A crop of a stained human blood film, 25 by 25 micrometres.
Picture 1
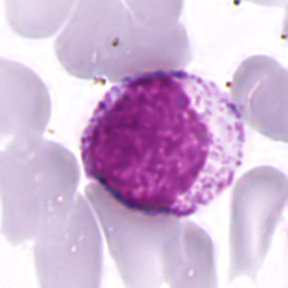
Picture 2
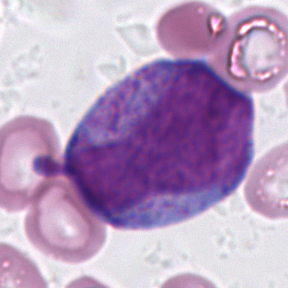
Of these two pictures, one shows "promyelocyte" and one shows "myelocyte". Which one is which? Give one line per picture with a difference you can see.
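In picture 1 we see a myelocyte: The cytoplasm is pale, almost colourless.
In picture 2 we see a promyelocyte: The cytoplasm is blue.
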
